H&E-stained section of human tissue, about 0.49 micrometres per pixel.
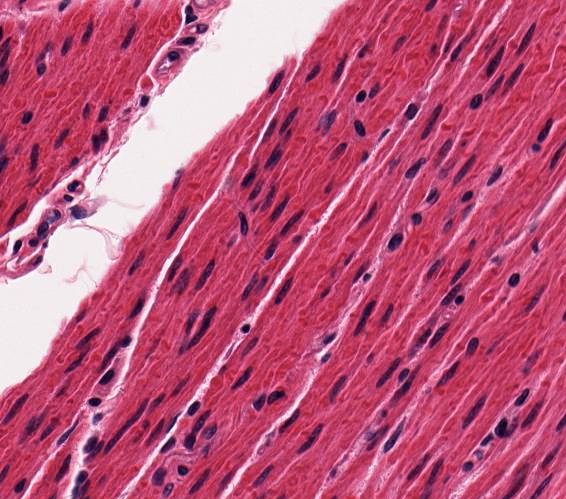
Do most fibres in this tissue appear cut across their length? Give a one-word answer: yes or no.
No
